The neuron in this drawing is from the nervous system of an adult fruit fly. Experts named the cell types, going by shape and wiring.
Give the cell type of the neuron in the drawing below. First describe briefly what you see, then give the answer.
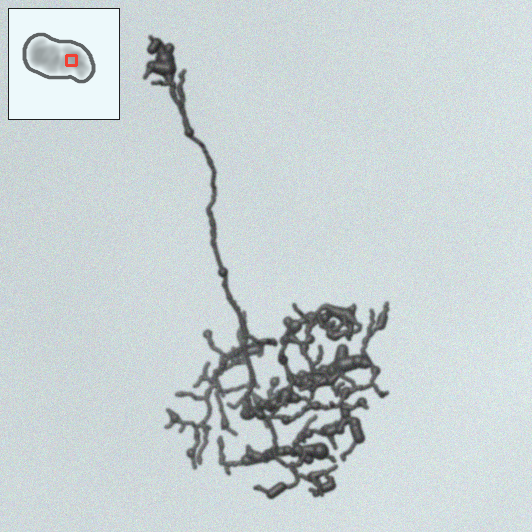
Dozens of branch ends can be seen. As drawn here it is taller than it is wide. Its broad class is optic-lobe intrinsic neuron. Its cell type is Dm9.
